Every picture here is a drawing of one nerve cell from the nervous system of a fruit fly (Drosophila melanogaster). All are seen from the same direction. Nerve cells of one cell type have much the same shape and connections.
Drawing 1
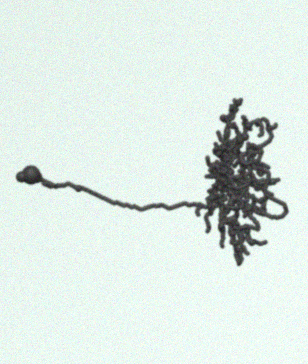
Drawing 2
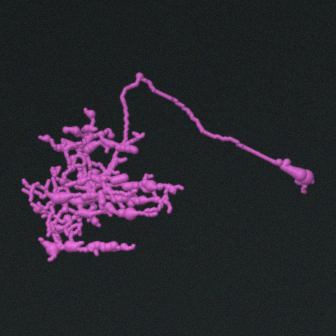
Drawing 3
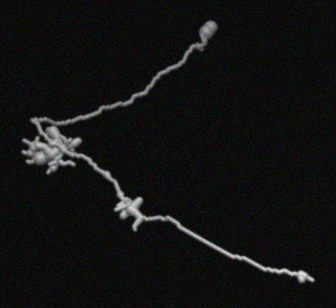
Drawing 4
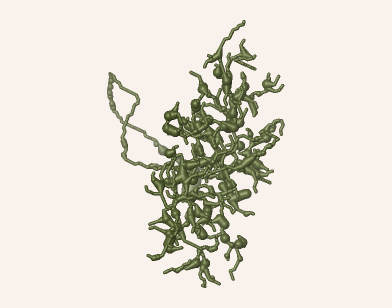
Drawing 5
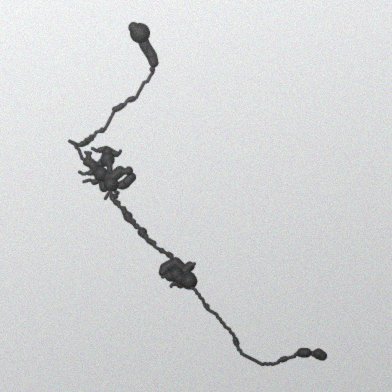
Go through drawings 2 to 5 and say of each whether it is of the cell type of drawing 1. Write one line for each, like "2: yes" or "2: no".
2: no
3: no
4: yes
5: no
